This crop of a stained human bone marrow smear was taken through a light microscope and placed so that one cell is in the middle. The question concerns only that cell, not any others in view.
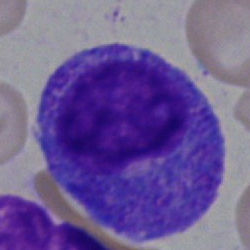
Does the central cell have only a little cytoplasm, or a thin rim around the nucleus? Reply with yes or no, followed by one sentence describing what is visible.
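No. The cytoplasm is abundant, forming a wide zone below the nucleus.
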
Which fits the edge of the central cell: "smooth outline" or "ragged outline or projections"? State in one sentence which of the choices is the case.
Neither ragged parts nor projections, blebs or tags mark the edge of the cell.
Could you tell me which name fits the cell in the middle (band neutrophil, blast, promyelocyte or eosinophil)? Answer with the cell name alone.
promyelocyte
